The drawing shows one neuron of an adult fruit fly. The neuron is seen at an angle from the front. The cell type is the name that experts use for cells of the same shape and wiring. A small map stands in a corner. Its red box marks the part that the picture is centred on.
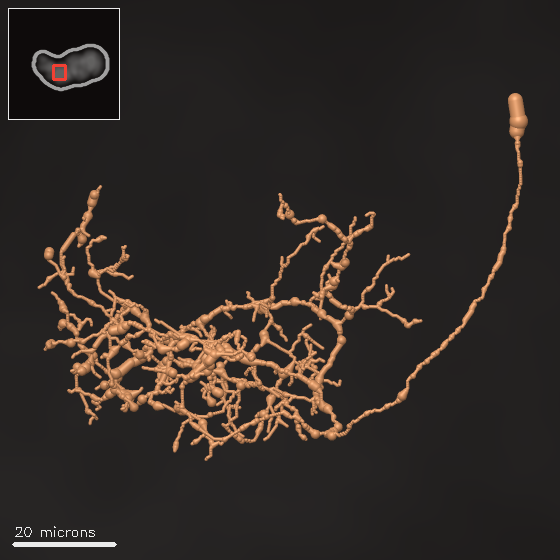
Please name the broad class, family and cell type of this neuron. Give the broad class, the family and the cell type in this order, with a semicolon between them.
nerve-cord intrinsic neuron; hemilineage 09A; IN09A026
